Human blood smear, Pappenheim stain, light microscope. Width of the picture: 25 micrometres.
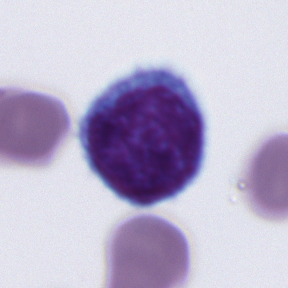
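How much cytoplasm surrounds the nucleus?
Only a thin rim, widest along the top of the cell.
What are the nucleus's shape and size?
Round, about 10 micrometres across, inside a roughly round cell outline.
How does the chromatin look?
Dark purple and coarsely clumped.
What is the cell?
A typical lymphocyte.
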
